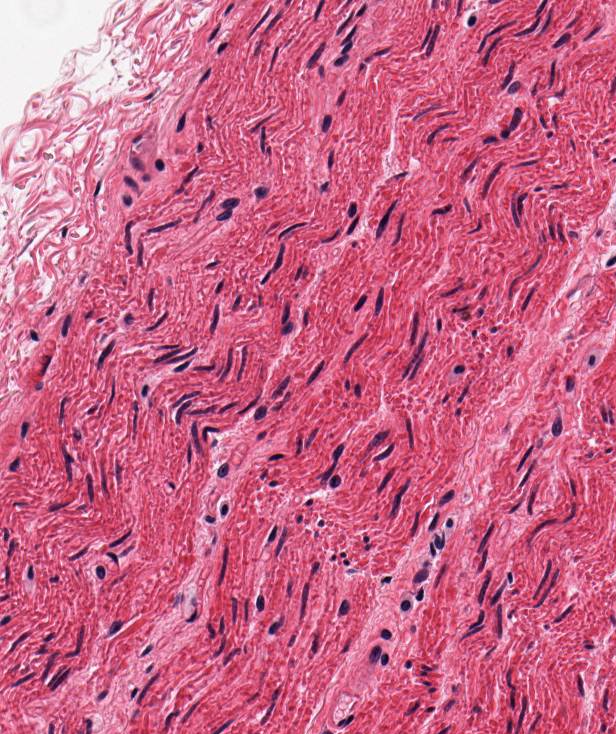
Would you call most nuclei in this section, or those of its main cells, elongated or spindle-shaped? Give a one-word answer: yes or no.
Yes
